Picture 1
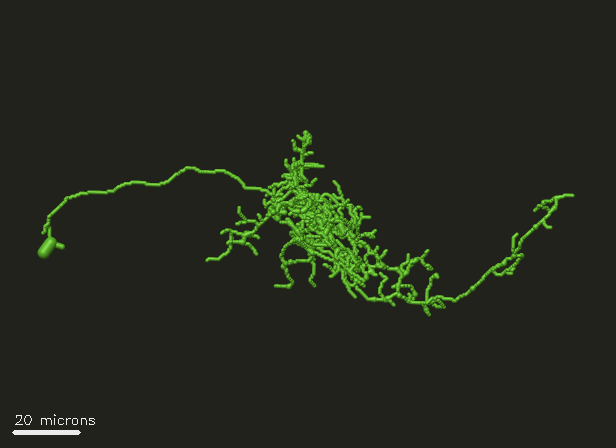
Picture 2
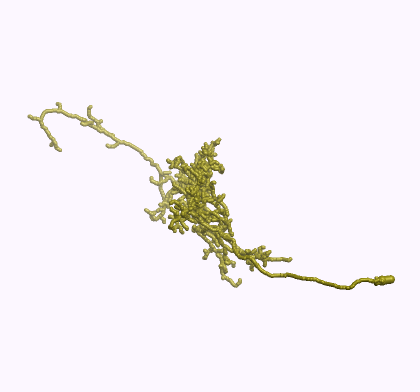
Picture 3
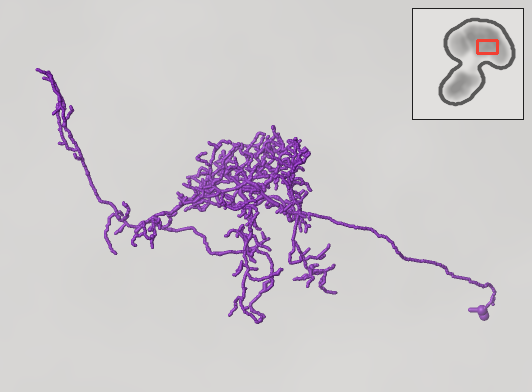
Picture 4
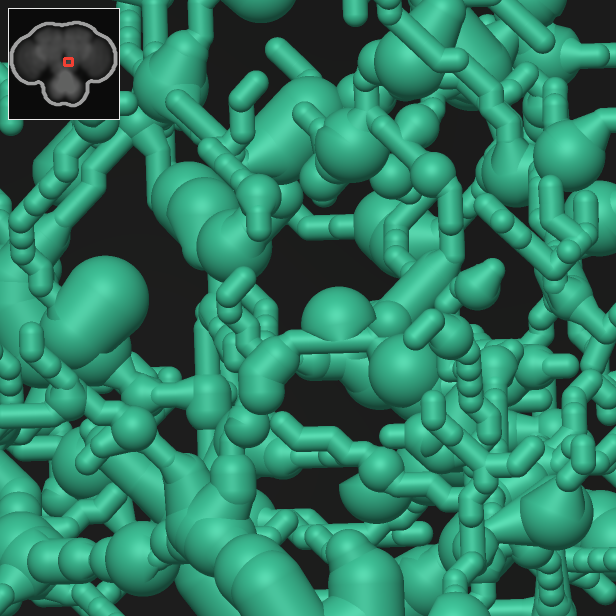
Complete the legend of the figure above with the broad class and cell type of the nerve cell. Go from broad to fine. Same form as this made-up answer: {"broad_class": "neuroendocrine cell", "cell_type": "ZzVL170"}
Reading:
{"broad_class": "central-brain intrinsic neuron", "cell_type": "PRW069"}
